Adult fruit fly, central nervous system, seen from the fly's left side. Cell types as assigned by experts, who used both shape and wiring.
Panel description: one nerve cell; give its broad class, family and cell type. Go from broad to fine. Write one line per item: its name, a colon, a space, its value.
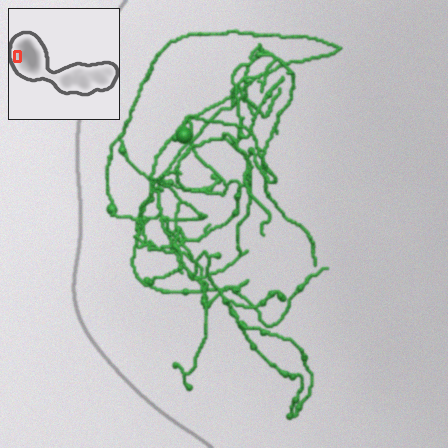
broad class: central-brain intrinsic neuron
family: hemilineage ALl1_dorsal
cell type: CB2471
